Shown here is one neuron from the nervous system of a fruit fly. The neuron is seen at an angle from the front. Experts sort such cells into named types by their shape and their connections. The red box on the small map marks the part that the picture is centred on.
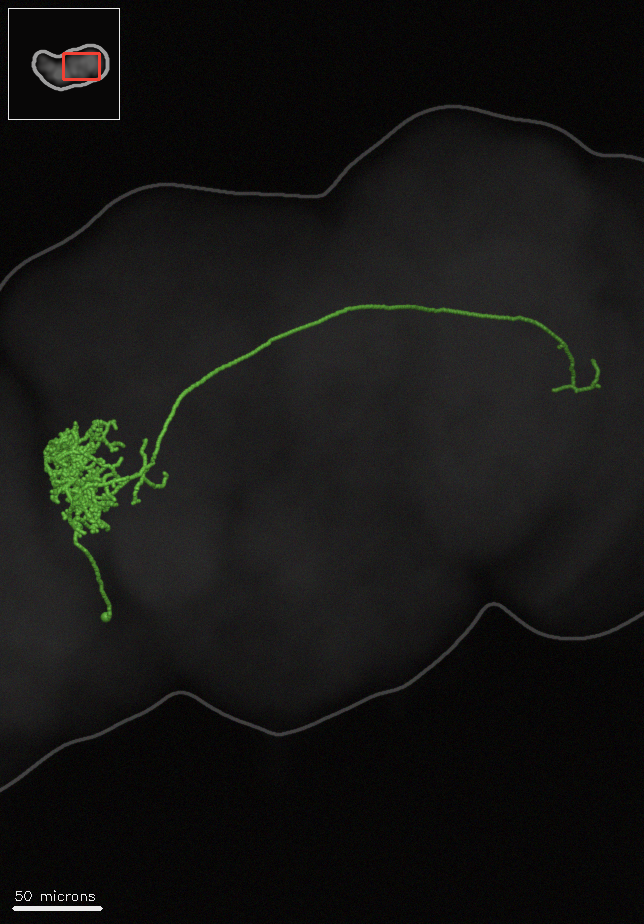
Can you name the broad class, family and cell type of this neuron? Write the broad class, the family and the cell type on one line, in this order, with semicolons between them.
central-brain intrinsic neuron; hemilineage VLPl&p1_lateral; AVLP117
